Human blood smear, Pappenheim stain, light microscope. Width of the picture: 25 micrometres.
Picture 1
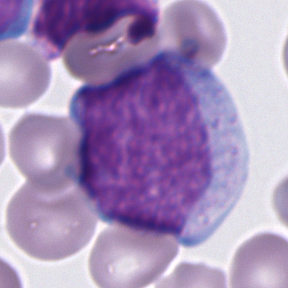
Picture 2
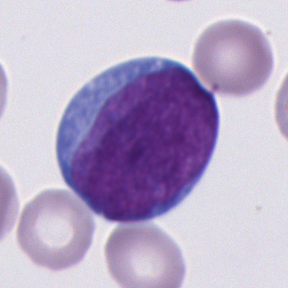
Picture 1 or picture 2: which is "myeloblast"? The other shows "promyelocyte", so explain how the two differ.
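Picture 1: promyelocyte. Picture 2: myeloblast. Nucleus position: toward the left side, filling most of the cell, in picture 1; off-centre toward the lower right in picture 2. Picture 2 nucleus oval, filling about 80% of the cell's area; cell about 14 micrometres across. Chromatin in both fine and evenly spread, without coarse clumps. Cytoplasm pale blue in picture 1; stained blue in picture 2, forming a crescent along the upper-left side. Scattered fine purple dots in the picture 1 cytoplasm.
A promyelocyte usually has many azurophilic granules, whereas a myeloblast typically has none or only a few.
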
